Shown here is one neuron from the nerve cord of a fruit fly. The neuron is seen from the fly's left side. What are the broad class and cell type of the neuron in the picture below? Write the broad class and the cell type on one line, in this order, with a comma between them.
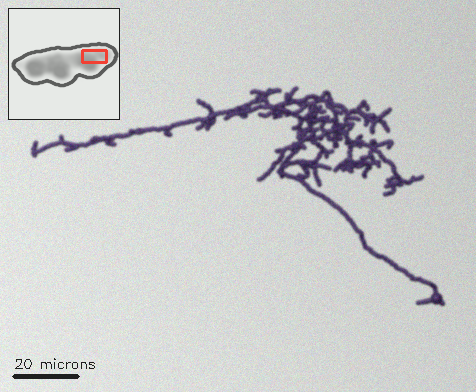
nerve-cord intrinsic neuron, INXXX426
